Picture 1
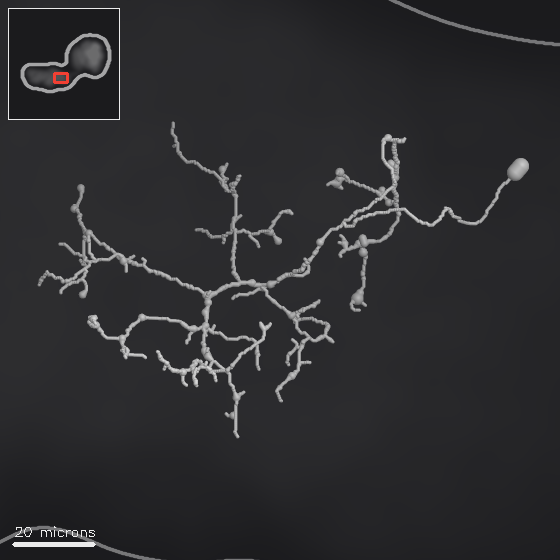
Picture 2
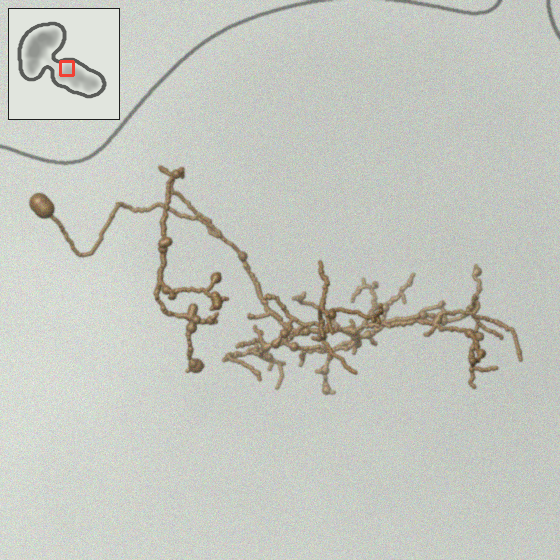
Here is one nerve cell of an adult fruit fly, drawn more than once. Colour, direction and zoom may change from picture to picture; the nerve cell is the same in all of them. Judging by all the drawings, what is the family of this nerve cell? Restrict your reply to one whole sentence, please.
By its family, the nerve cell is hemilineage 16B.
